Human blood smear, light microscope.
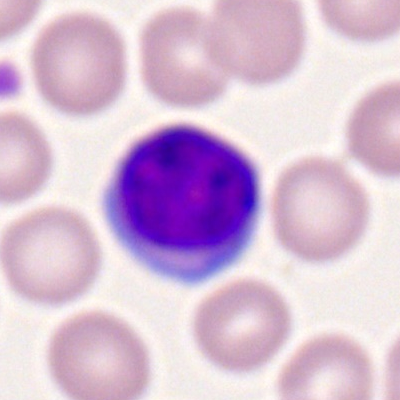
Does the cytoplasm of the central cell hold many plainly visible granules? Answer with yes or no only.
No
